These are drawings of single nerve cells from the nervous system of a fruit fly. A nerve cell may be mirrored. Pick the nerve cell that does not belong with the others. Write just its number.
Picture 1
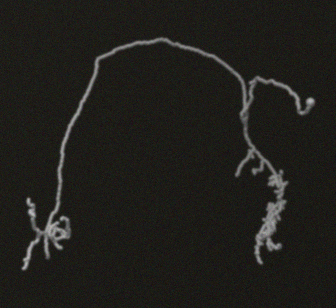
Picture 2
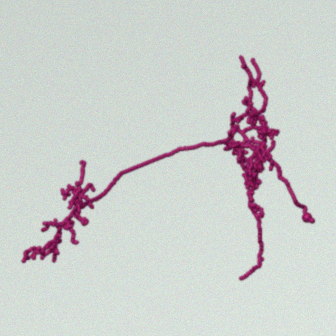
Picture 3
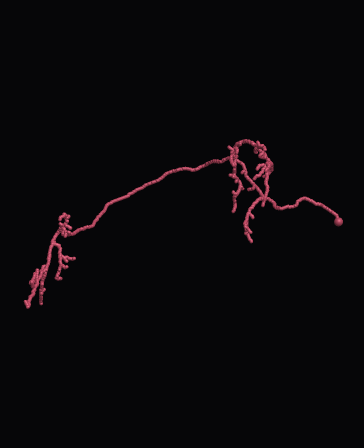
2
